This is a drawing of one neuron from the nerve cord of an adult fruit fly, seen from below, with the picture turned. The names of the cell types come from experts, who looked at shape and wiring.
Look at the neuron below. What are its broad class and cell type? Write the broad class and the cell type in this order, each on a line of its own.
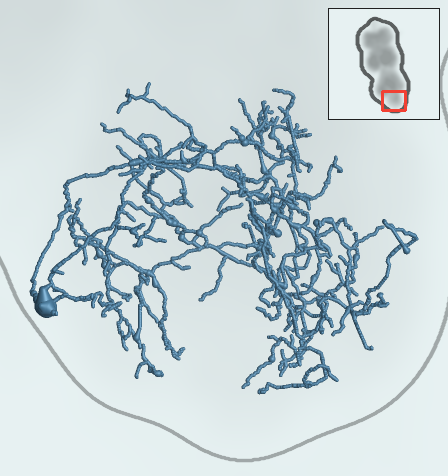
nerve-cord intrinsic neuron
INXXX326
